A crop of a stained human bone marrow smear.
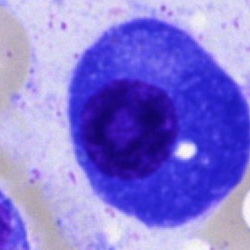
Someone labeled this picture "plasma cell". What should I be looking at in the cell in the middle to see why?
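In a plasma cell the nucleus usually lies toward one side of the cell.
Here the nucleus sits off-centre toward the left, which agrees with a plasma cell.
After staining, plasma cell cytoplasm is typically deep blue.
The cytoplasm of this cell is deep blue, a second point in agreement. The chromatin stains dark purple, and a single small clear vacuole lies just to the right of the nucleus.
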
